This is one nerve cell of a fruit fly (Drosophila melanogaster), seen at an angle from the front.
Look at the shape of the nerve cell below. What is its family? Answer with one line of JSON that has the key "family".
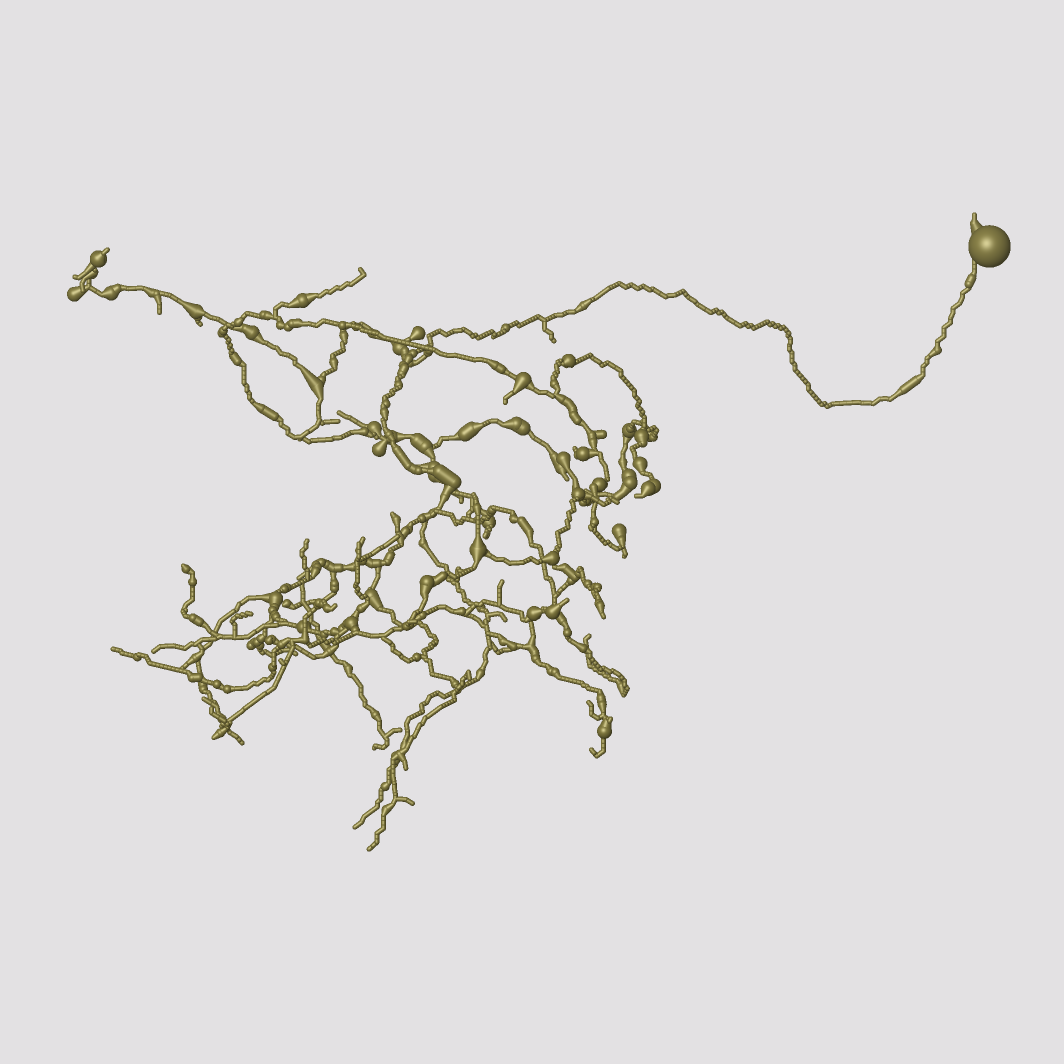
{"family": "hemilineage DM6_dorso_lateral"}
